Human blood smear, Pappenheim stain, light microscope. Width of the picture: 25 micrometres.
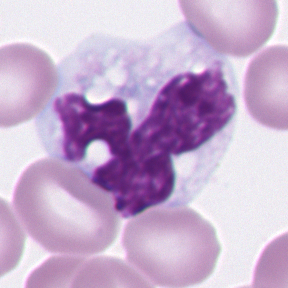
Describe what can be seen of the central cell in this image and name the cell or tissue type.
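The nucleus is irregular and folded into several lobe-like parts, and no nucleoli can be made out within it. Small clear vacuoles sit in the cytoplasm above the nucleus. The outline is roughly round, with no surface projections. This cell is a monocyte.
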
